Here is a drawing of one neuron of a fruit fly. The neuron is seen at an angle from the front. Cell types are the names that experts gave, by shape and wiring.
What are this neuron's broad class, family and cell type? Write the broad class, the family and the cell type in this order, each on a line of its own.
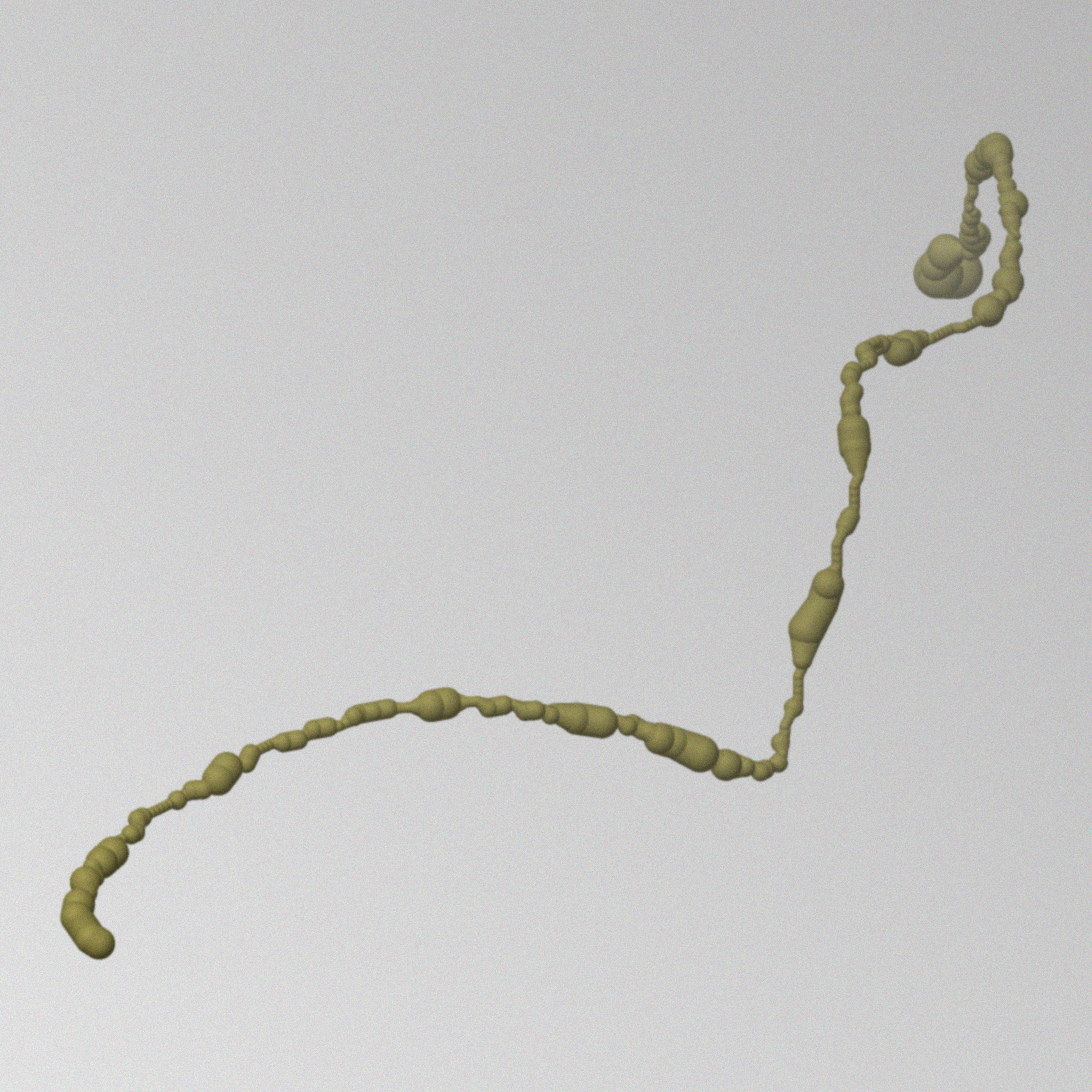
photoreceptor or other optic-lobe sensory neuron
class visual
R7d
